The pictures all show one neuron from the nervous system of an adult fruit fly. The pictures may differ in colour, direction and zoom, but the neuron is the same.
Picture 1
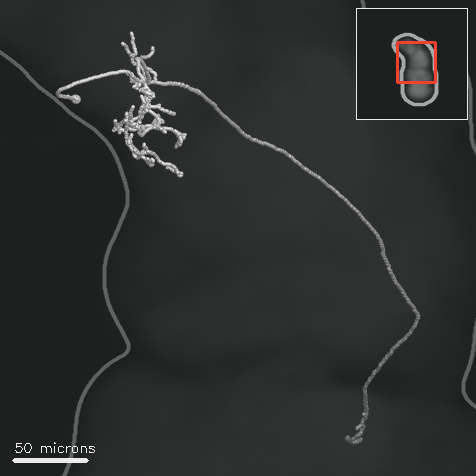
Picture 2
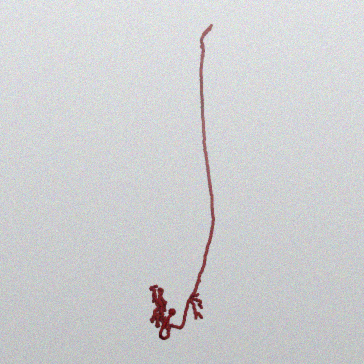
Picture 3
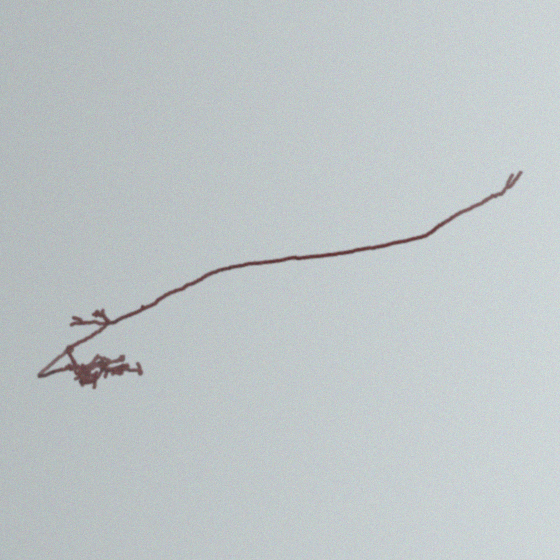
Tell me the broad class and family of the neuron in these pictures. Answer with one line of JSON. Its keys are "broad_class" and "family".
{"broad_class": "ascending neuron", "family": "hemilineage 19B"}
